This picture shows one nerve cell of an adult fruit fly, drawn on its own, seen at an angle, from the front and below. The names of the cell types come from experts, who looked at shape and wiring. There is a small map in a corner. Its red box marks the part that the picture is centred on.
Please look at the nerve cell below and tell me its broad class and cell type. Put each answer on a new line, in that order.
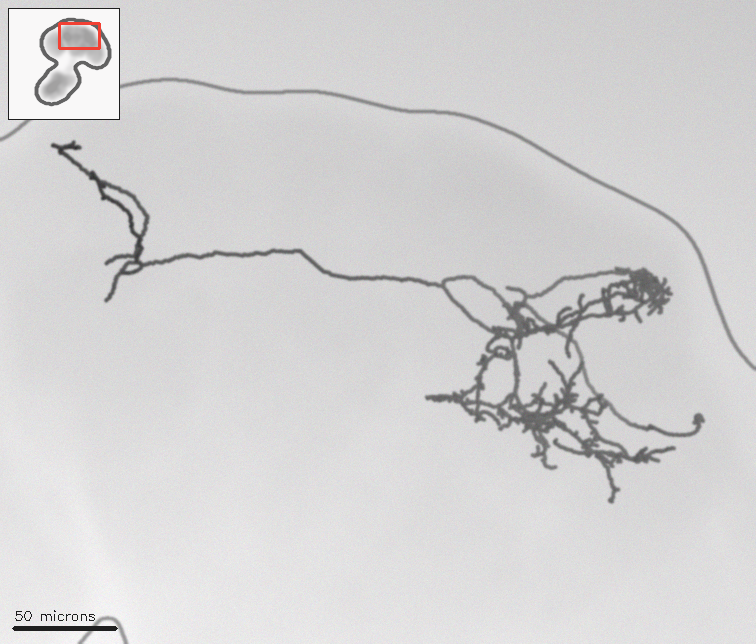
central-brain intrinsic neuron
CL136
